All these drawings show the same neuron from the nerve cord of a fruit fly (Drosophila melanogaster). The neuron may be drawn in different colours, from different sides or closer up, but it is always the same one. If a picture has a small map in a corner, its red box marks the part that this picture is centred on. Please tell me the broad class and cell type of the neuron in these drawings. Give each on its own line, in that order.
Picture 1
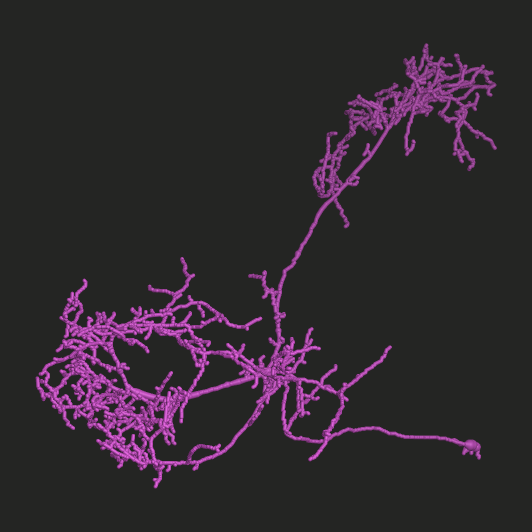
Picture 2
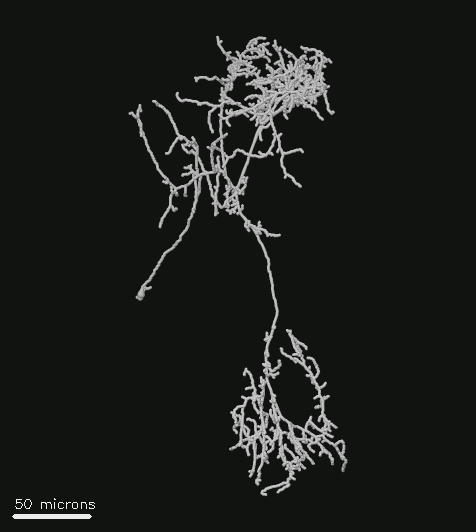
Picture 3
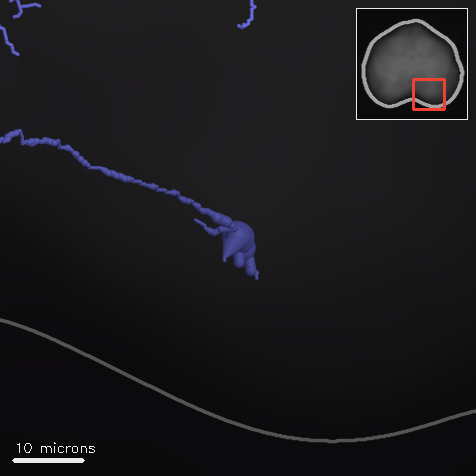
nerve-cord intrinsic neuron
INXXX042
